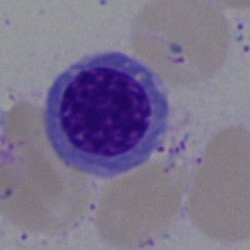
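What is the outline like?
Round and smooth.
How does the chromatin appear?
Coarse, in dark purple clumps separated by paler spots.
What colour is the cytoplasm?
Blue, with a paler area beside the nucleus at its upper right.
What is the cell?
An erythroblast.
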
